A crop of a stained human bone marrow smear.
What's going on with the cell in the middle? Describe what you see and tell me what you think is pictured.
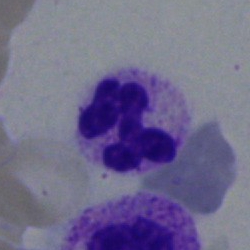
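Chromatin: dense, dark purple, clumped. Nucleoli: none visible. Cytoplasm: fine purple granules scattered throughout, no vacuoles. Cell: segmented neutrophil.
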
